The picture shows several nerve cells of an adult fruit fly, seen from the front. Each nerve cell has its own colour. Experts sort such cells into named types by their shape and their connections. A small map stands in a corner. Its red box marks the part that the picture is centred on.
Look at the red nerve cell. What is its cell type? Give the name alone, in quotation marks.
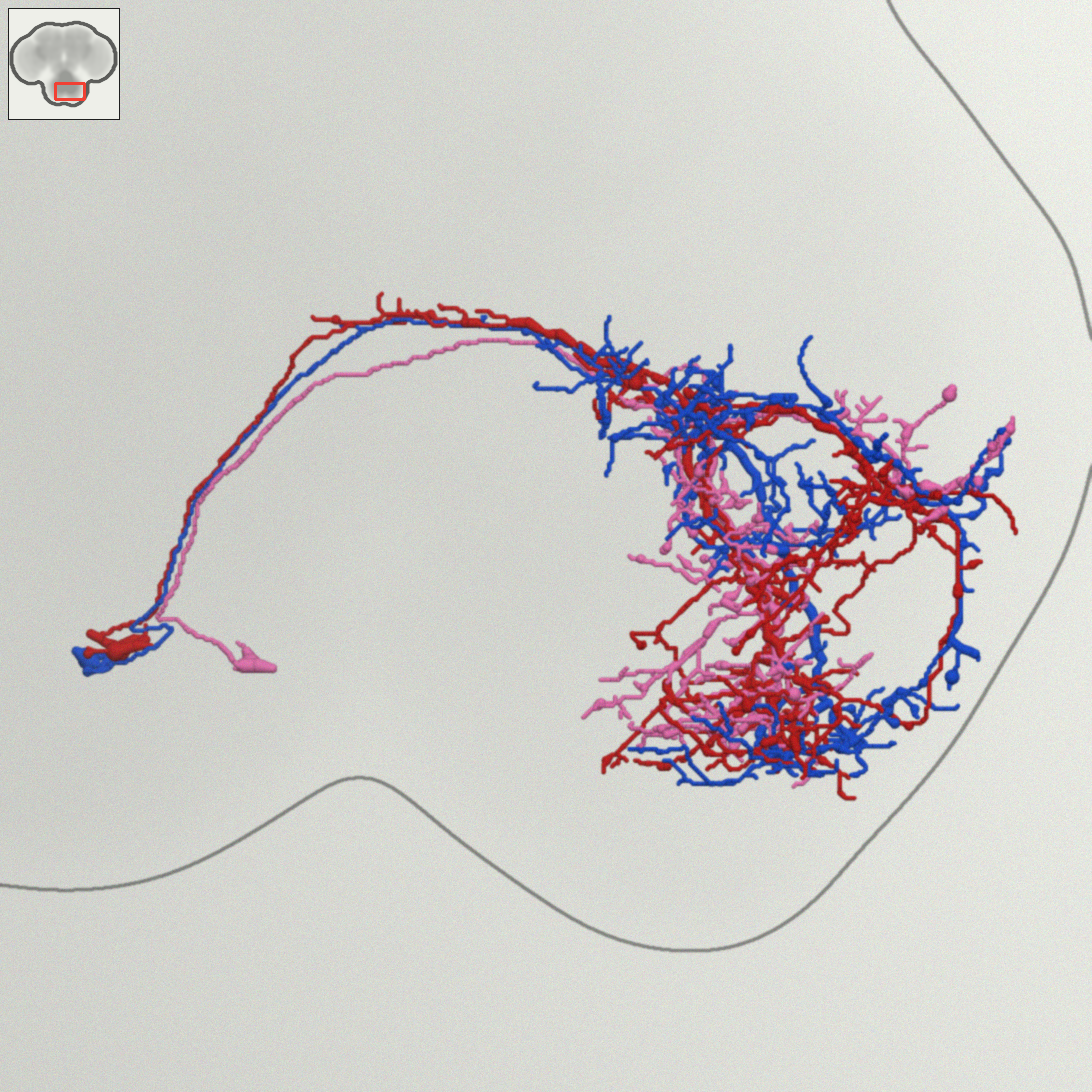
"IN12B022"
